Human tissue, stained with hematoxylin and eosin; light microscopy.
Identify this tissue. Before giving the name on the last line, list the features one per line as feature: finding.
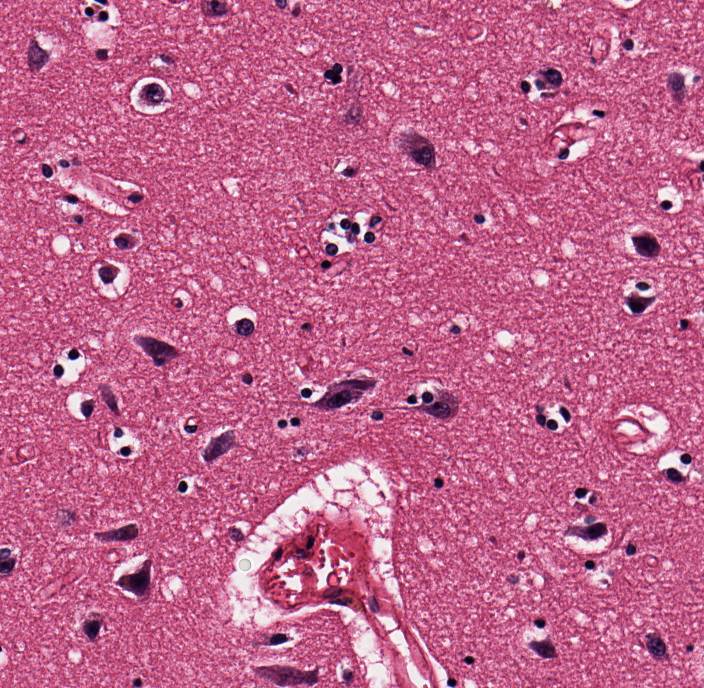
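Background: finely granular pink matrix with scattered cells, no epithelium or glands.
Neurons: scattered, angular, dark purple cytoplasm, several in the left half and centre.
Fat cells: none anywhere in the field.
Spaces: clear shrinkage spaces around many cells throughout.
Tissue: cerebral cortex.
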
